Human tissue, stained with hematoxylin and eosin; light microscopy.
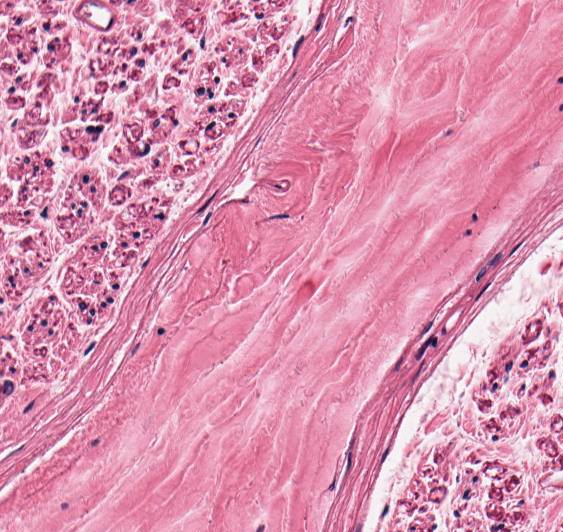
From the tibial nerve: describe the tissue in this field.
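A broad band of dense pink fibrous tissue runs diagonally, upper right to lower left, between cellular tissue at upper left and lower right. Along both edges, thin layers of flattened spindle-shaped nuclei parallel the band. Upper left, polygonal cells with granular pink cytoplasm and small, round, dark nuclei form small clusters separated by thin pale septa.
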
